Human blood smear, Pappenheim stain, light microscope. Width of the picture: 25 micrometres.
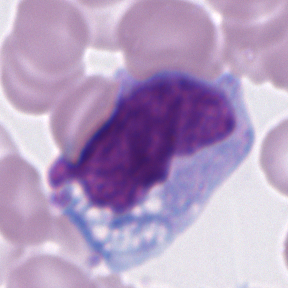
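Monocyte at centre. Its outline looks irregular, even angular, not smoothly round; the nucleus is one large irregular mass, folded and indented but not split into lobes, with no distinct nucleoli I can make out. Below the nucleus, several clear round vacuoles cluster in the cytoplasm.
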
